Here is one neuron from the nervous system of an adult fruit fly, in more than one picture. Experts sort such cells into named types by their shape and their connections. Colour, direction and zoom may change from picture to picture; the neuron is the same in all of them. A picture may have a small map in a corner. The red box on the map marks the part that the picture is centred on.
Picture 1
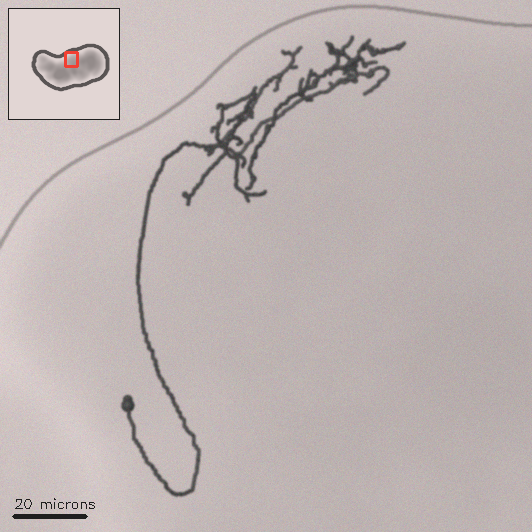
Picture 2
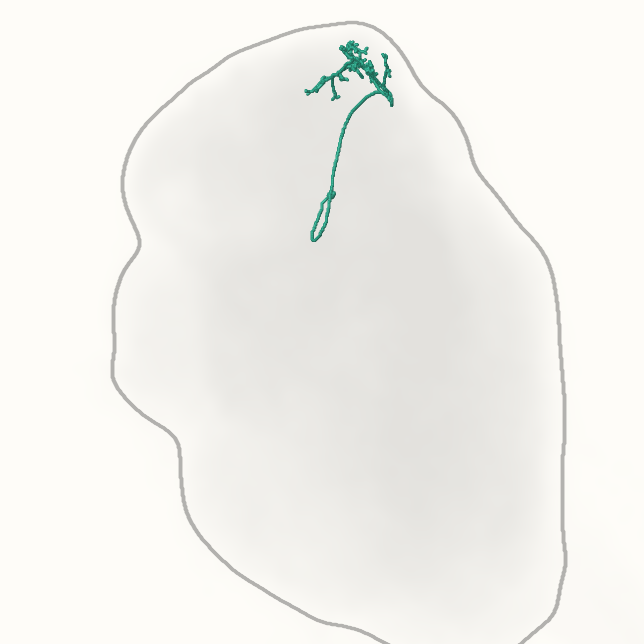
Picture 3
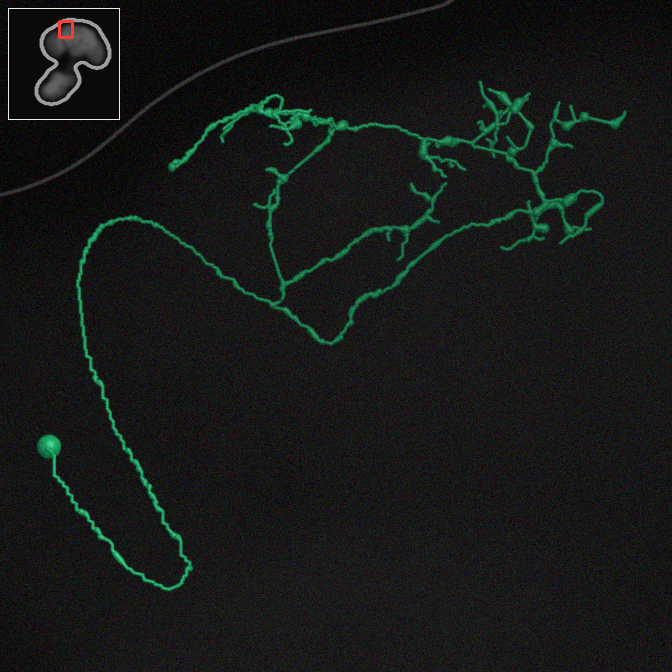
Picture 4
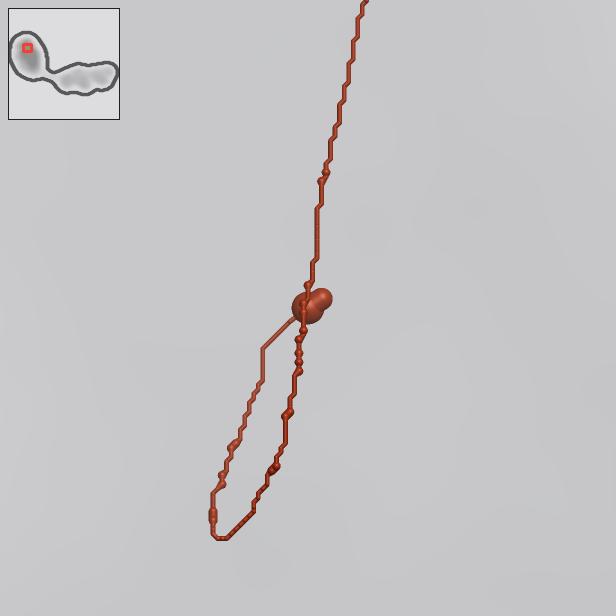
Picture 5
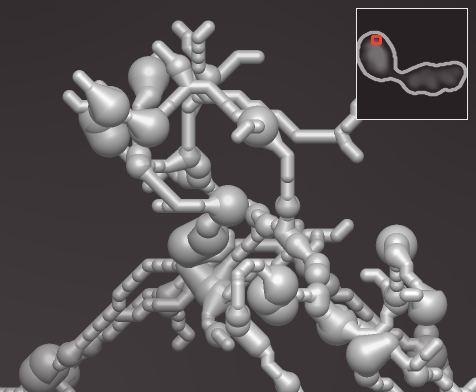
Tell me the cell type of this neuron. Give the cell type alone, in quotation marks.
"CB4138"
